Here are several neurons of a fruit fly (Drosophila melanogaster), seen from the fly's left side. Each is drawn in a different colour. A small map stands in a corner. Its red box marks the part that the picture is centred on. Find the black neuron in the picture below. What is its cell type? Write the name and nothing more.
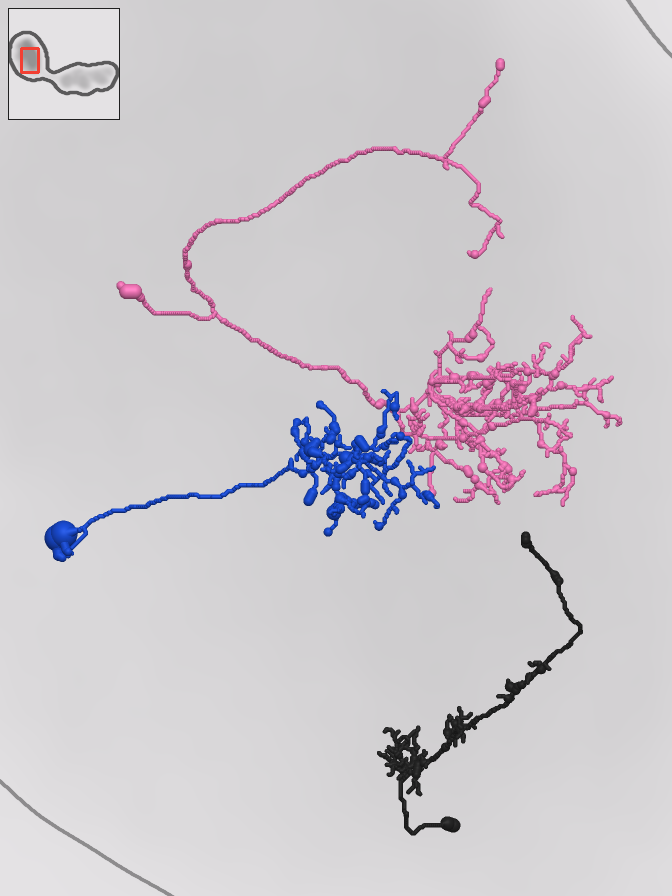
Tm3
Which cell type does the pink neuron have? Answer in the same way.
MeLo1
